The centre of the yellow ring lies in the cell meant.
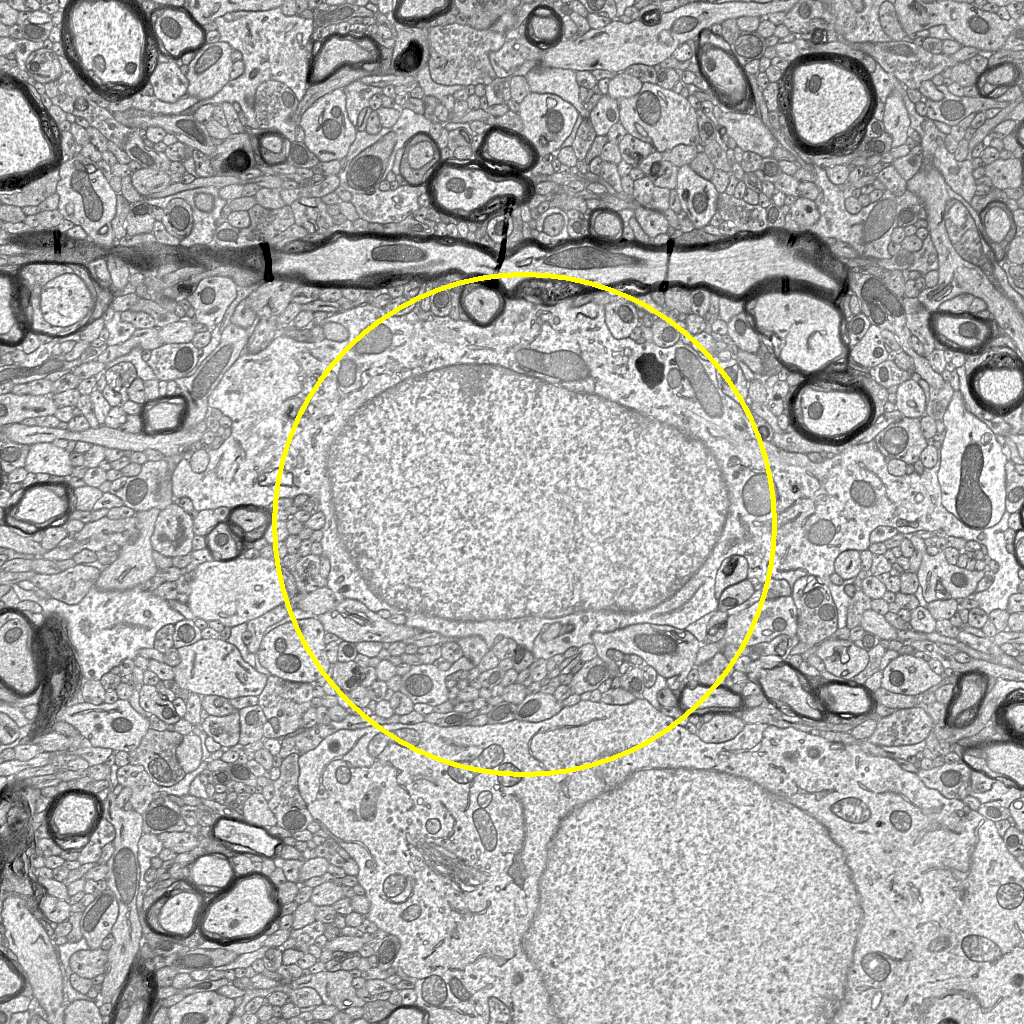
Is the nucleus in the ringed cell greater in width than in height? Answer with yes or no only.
Yes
